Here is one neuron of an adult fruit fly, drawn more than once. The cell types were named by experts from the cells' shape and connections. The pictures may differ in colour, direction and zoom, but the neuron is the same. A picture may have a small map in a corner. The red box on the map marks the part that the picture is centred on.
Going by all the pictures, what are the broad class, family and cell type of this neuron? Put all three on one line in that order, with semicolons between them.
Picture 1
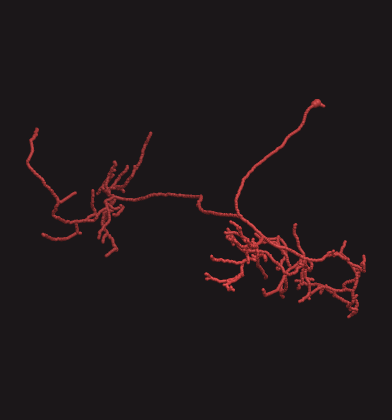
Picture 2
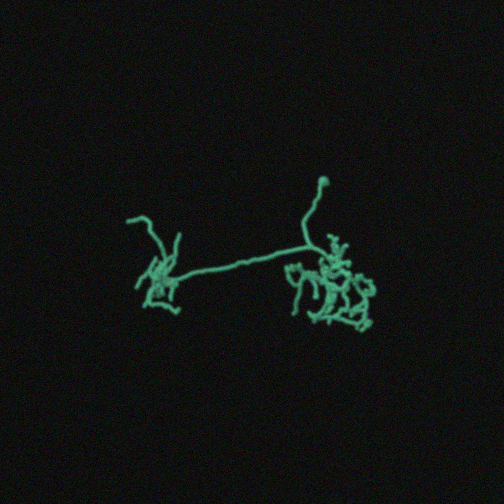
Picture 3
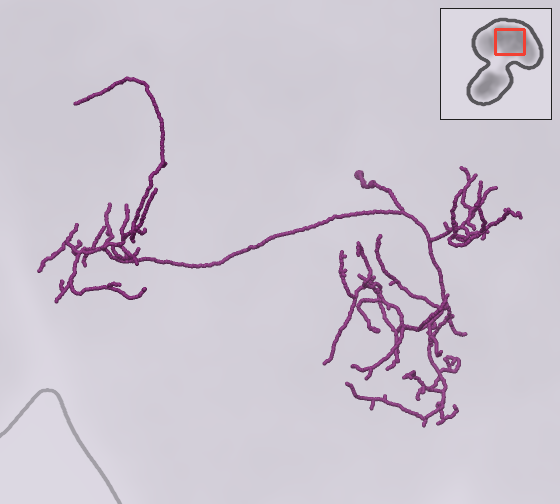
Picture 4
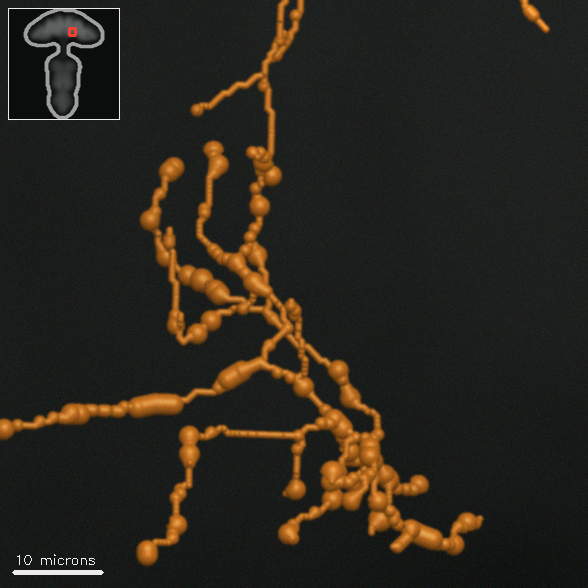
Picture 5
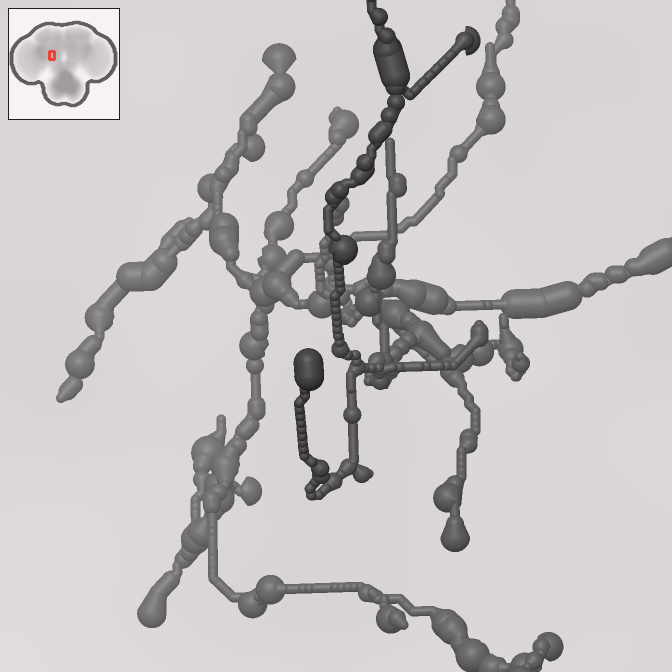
central-brain intrinsic neuron; hemilineage DM6_central1; CB4106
